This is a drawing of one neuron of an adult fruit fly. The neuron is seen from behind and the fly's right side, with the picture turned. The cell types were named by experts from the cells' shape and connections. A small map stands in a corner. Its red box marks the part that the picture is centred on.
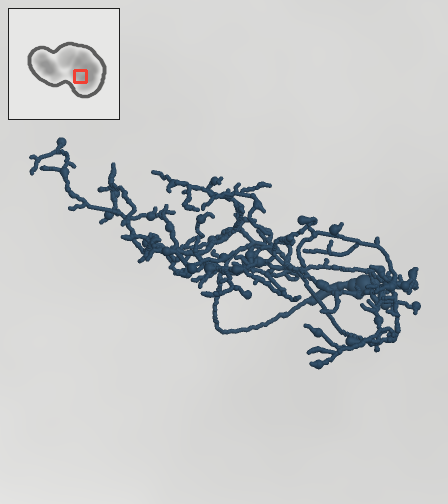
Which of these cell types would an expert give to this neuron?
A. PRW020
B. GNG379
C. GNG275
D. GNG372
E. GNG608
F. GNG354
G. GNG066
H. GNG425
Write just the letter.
F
